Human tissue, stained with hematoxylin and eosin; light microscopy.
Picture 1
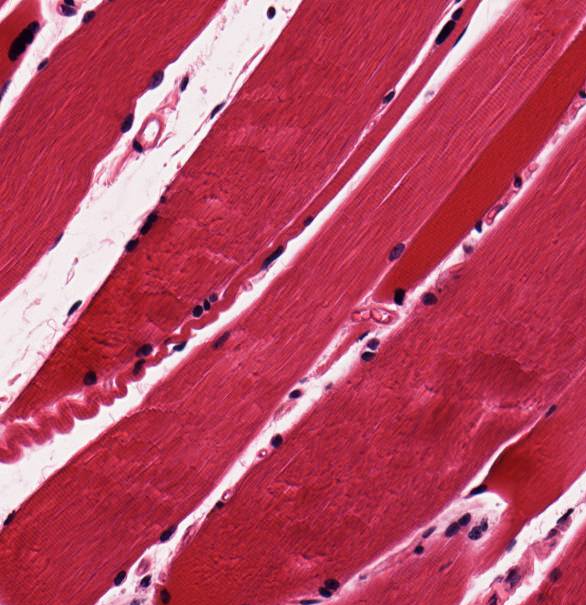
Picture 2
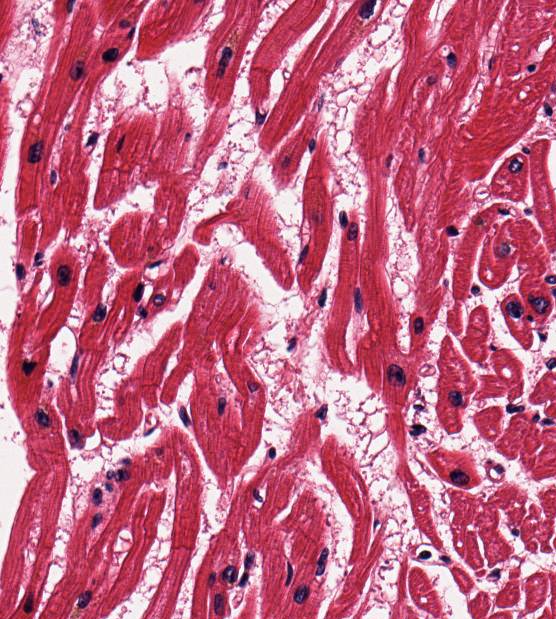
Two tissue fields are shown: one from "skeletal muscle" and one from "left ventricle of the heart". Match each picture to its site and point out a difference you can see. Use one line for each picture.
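The field in picture 1 comes from the skeletal muscle. The muscle nuclei are dark, flattened and lie at the edges of the fibres rather than in their centres.
The field in picture 2 comes from the left ventricle of the heart. The muscle fibres have single oval nuclei lying in the centre of the fibre.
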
